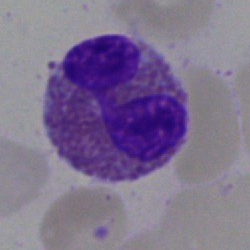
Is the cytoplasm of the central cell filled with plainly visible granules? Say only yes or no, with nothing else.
Yes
